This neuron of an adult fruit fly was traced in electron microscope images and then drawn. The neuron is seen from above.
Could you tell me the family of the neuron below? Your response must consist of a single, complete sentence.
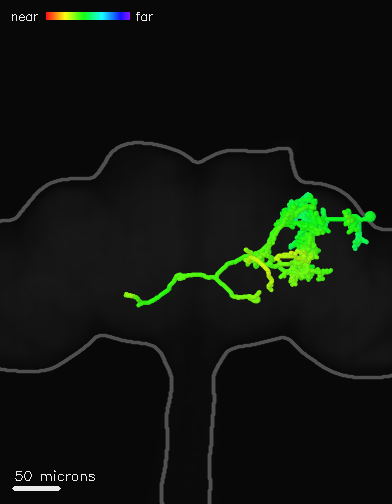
The family designation of this neuron is hemilineage VLPl2_medial.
